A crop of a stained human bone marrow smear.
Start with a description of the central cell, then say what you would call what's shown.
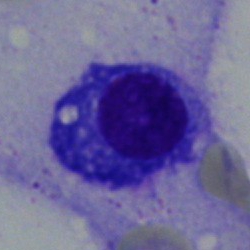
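Look first at the nucleus: it stains dark purple and looks fairly uniformly dense. Around it the cytoplasm stains deep blue, forming a broad zone on the left of the nucleus but only a thin rim on the right. In that broad left-hand zone sits one distinct clear round vacuole. So this is a plasma cell.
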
